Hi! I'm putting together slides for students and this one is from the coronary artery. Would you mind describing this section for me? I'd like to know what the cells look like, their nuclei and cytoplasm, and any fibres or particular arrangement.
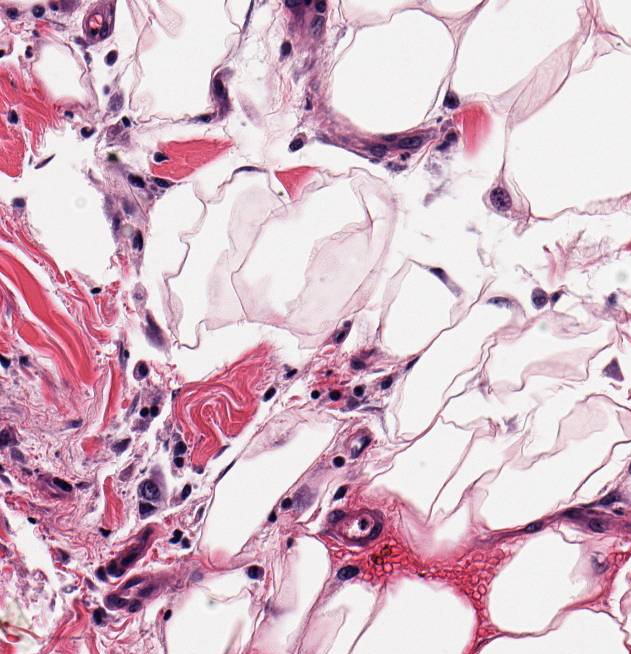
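Occupying most of the right half and centre are large empty rounded to polygonal spaces bounded by thin membranes, consistent with adipocytes. Collagen bundles, bright pink and wavy, gather along the left side. Stromal strands between fat spaces hold scattered dark oval and spindle-shaped nuclei, most crowded leftward.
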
